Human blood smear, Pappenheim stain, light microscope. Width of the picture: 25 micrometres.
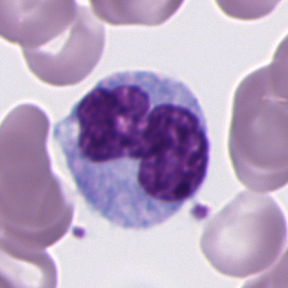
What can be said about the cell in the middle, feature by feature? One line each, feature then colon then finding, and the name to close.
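Outline: roughly round, smooth
Nucleus: set toward top; no nucleoli visible
Cytoplasm: wider band below nucleus
Granules: fine, faint lilac
Cell: monocyte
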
